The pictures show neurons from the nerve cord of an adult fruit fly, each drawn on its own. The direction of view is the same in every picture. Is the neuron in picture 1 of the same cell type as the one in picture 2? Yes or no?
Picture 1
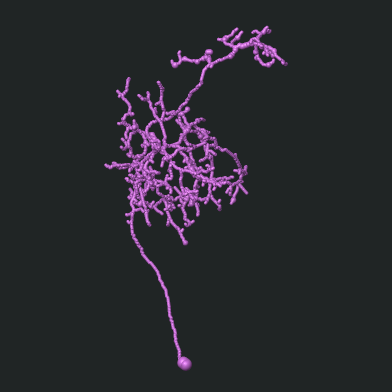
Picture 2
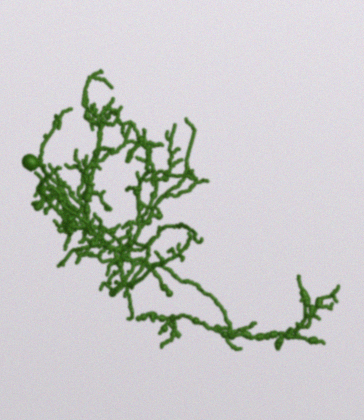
yes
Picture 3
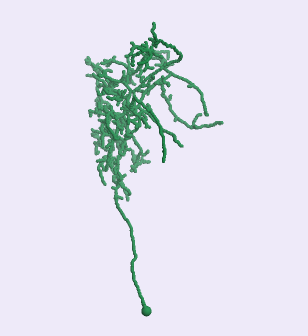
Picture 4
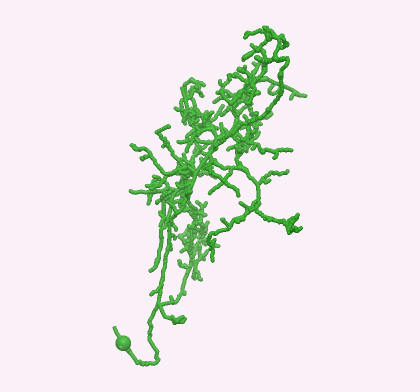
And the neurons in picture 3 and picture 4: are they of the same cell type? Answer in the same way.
yes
